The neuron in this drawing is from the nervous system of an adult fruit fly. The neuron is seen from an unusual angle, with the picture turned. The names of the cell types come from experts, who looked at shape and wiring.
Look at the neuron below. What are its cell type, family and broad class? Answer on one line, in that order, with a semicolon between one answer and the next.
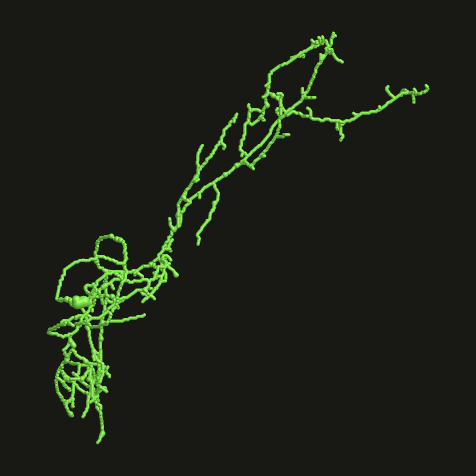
PLP182; hemilineage VPNp&v1_ventral; central-brain intrinsic neuron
